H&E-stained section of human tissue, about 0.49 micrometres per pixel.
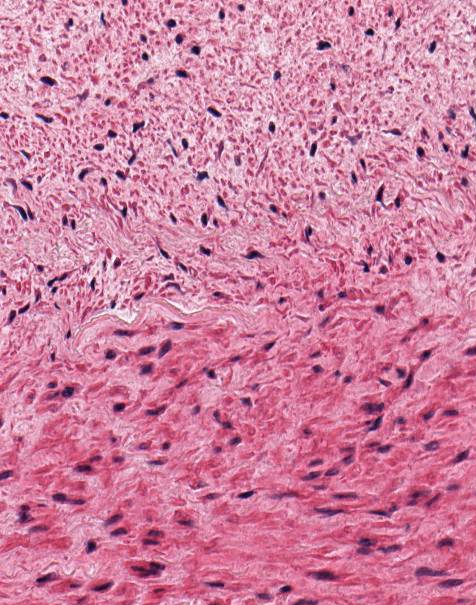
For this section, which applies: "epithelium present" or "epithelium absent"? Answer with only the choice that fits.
Epithelium absent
